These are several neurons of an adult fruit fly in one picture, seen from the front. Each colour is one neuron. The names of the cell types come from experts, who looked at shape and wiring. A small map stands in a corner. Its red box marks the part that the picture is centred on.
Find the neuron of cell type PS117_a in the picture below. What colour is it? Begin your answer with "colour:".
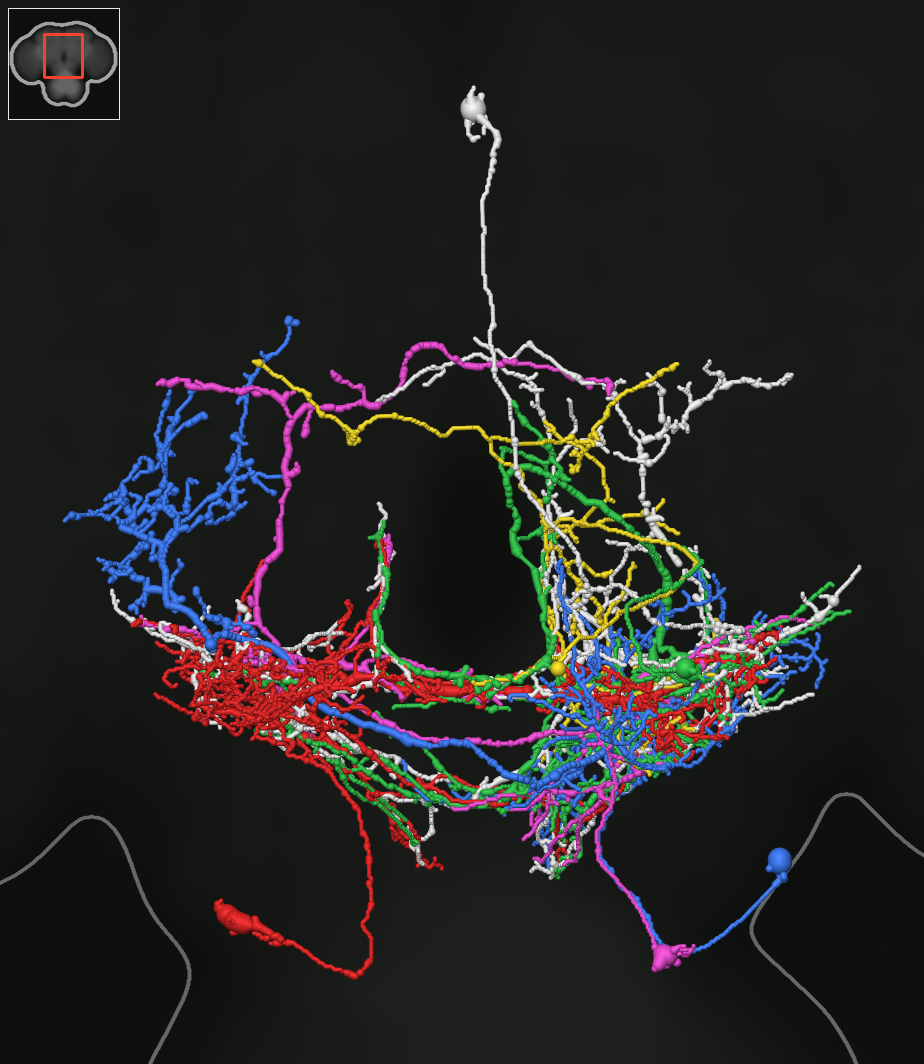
colour: white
